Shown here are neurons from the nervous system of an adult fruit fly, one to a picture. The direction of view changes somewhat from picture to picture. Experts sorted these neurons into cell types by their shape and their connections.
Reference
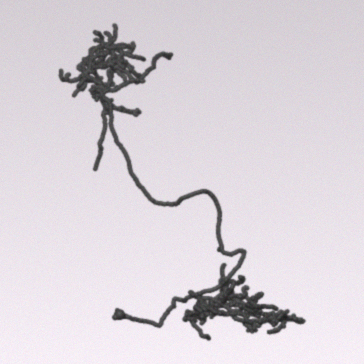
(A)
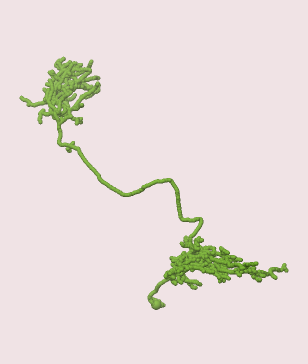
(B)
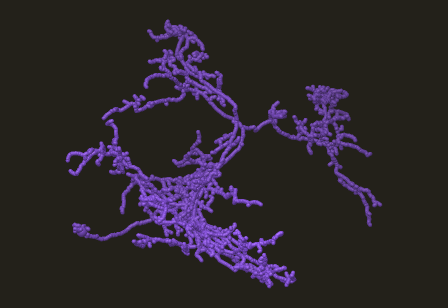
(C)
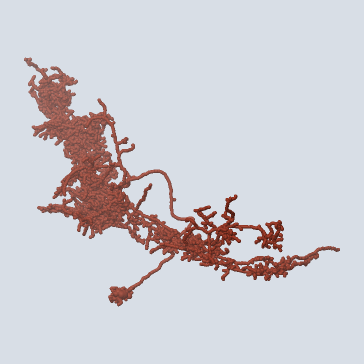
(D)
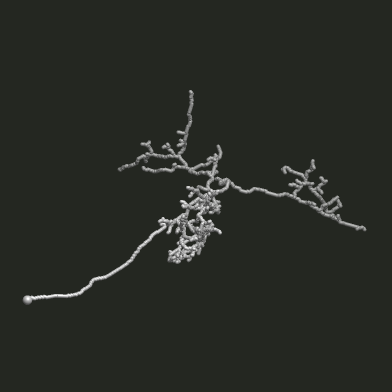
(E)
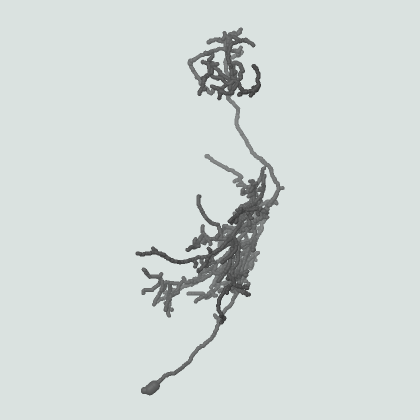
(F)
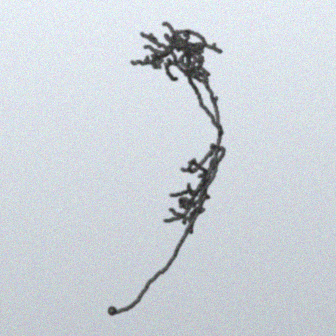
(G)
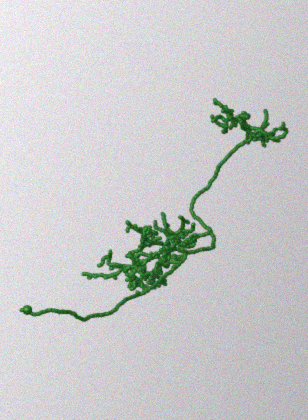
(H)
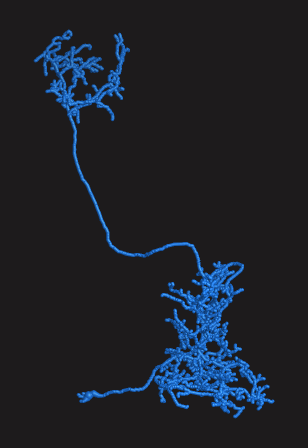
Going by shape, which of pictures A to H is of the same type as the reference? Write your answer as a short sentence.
Picture A shows a neuron of the same cell type.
